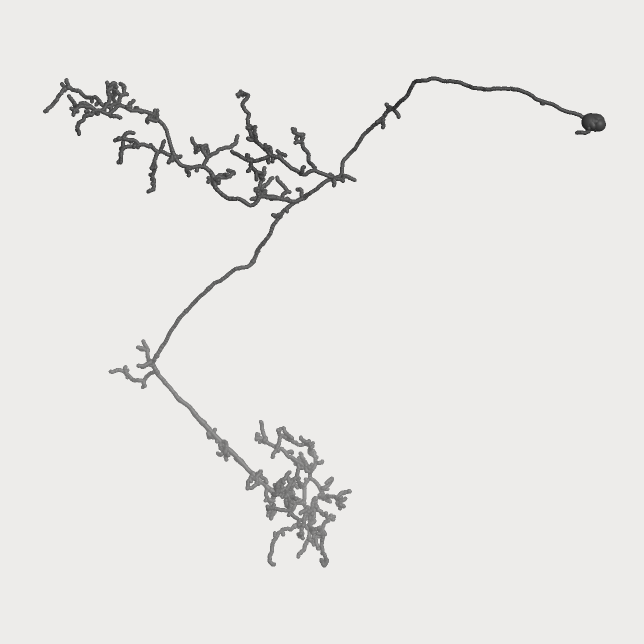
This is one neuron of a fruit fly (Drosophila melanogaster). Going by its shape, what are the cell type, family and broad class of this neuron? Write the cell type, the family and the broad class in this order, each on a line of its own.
TmY21
TmY
optic-lobe intrinsic neuron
